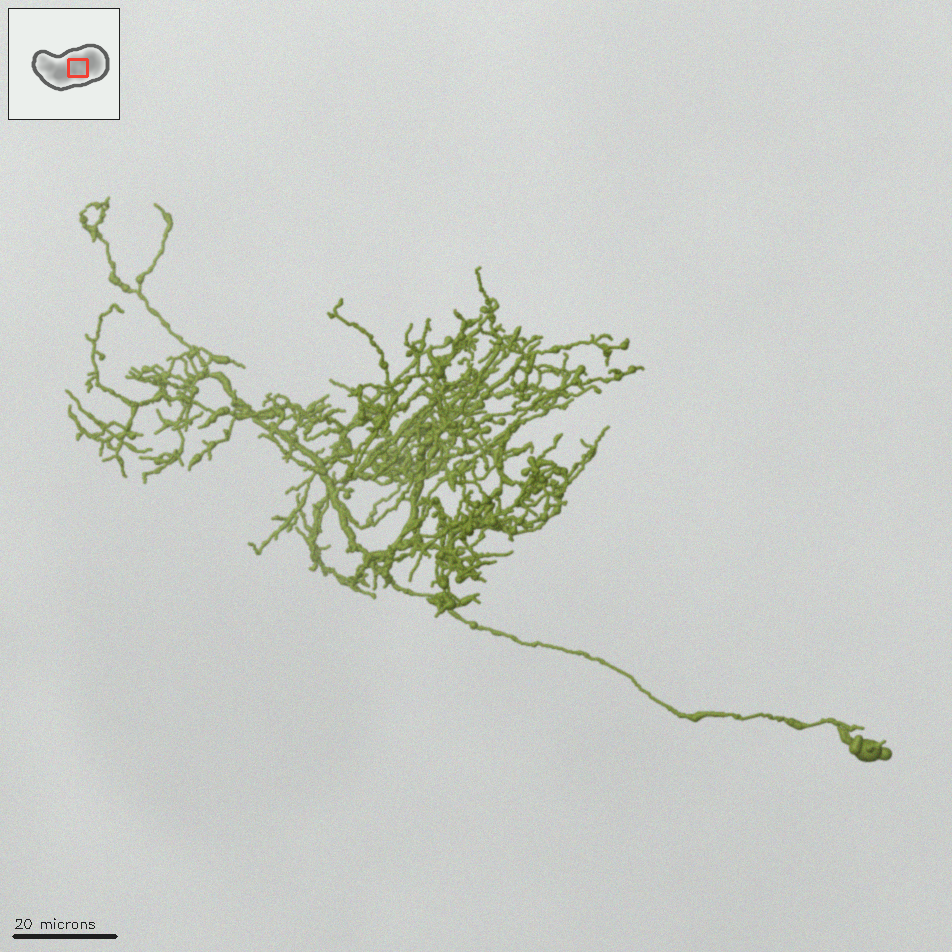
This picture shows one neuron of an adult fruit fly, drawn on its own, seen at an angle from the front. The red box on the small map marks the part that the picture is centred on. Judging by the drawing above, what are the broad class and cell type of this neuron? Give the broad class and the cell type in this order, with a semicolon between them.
central-brain intrinsic neuron; LAL099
